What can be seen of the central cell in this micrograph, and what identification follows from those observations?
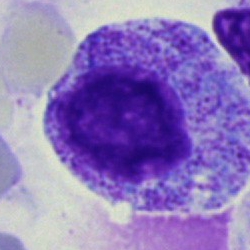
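Taking the outline first, it is roughly round, though the edge is slightly irregular. The nucleus sits off-centre, over toward the left side of the cell. Its chromatin stains a dense, dark purple. On the right side, the cytoplasm spreads out as a broad area. So I would call this a myelocyte.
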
